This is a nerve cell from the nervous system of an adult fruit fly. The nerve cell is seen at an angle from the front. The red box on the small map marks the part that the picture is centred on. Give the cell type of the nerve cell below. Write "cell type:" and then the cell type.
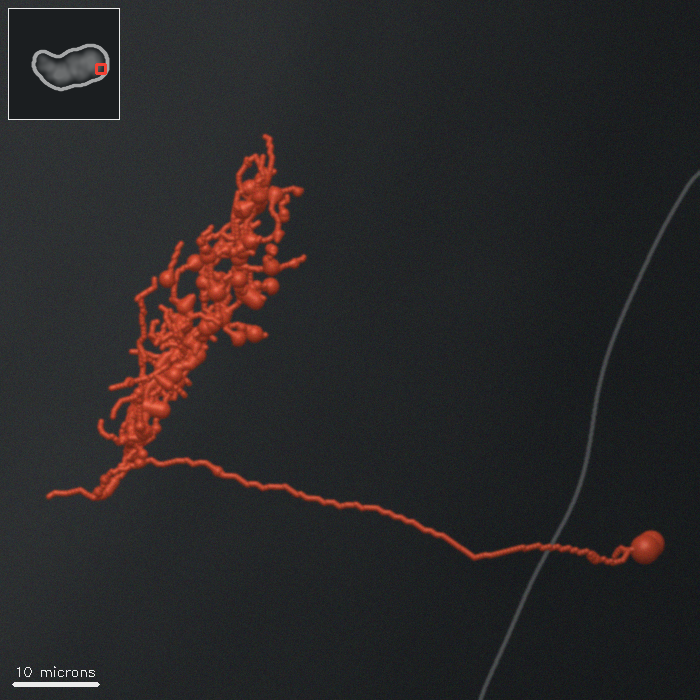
cell type: Cm3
